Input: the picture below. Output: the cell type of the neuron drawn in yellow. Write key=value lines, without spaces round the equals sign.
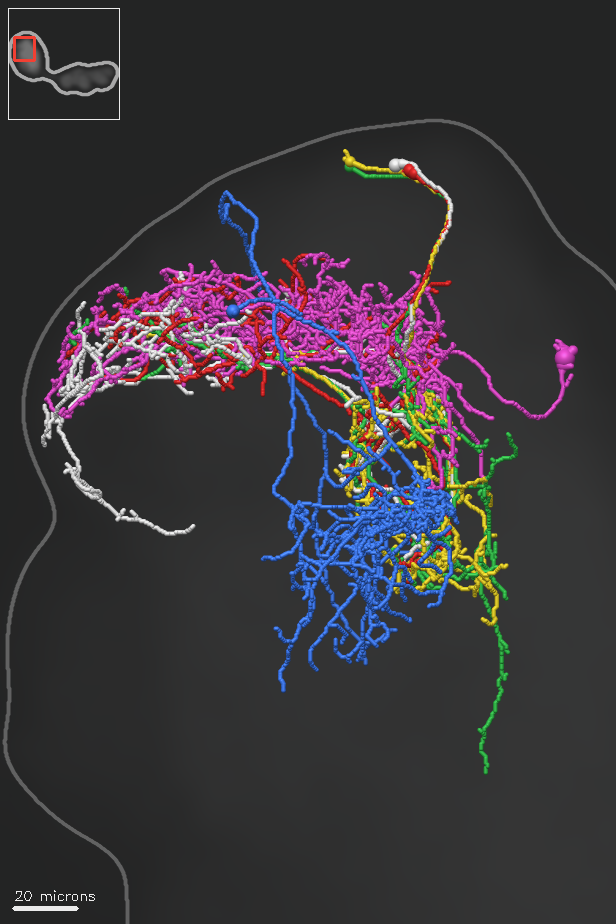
cell_type=CL176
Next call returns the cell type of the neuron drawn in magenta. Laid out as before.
cell_type=SMP383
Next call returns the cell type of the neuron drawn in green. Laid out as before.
cell_type=CL177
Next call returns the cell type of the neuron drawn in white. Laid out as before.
cell_type=SMP446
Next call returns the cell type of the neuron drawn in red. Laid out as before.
cell_type=CL178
